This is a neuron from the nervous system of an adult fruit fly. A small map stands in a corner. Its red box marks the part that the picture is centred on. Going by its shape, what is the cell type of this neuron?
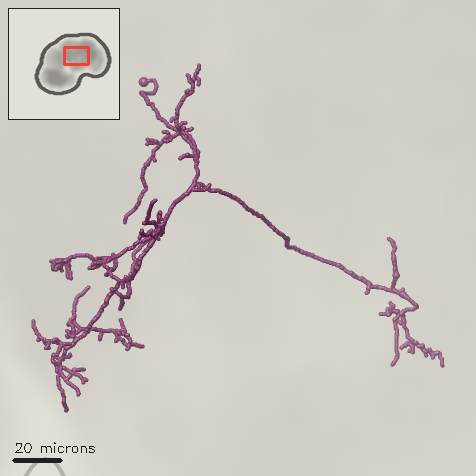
WED146_c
